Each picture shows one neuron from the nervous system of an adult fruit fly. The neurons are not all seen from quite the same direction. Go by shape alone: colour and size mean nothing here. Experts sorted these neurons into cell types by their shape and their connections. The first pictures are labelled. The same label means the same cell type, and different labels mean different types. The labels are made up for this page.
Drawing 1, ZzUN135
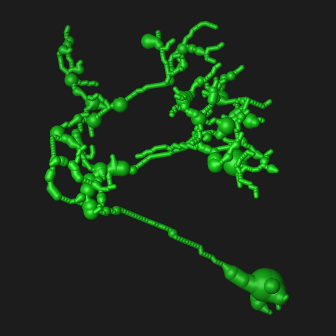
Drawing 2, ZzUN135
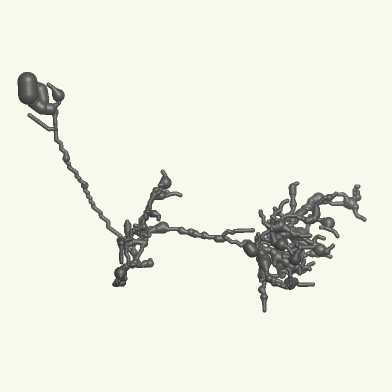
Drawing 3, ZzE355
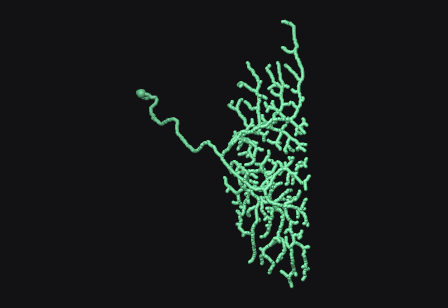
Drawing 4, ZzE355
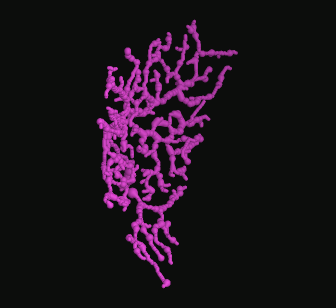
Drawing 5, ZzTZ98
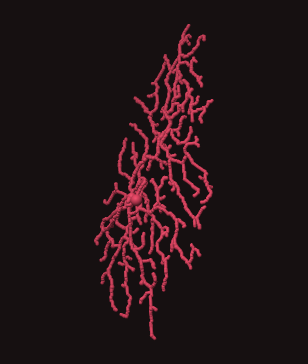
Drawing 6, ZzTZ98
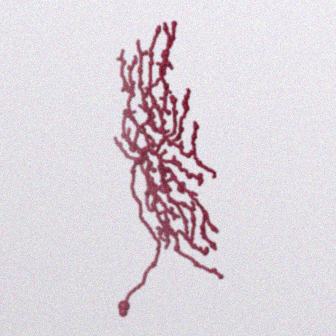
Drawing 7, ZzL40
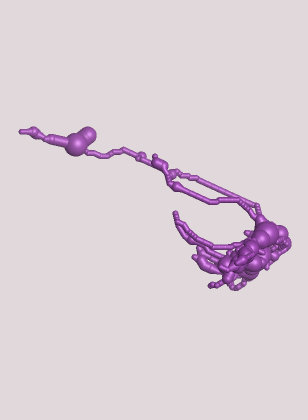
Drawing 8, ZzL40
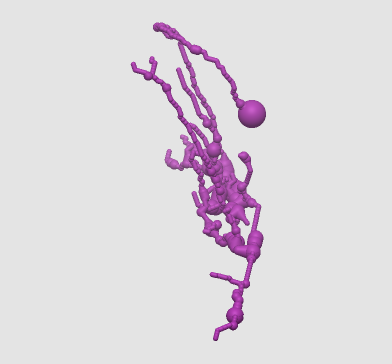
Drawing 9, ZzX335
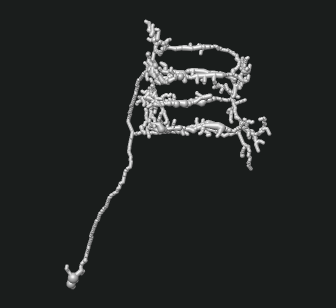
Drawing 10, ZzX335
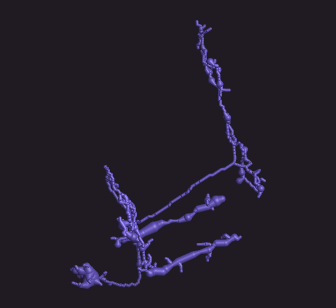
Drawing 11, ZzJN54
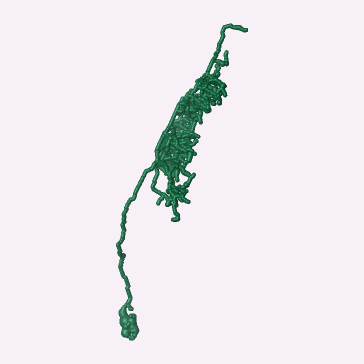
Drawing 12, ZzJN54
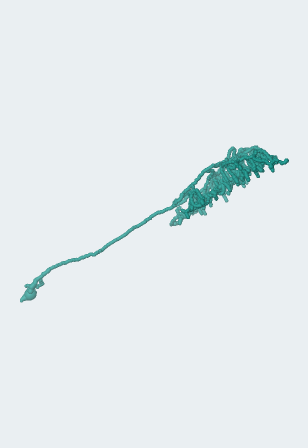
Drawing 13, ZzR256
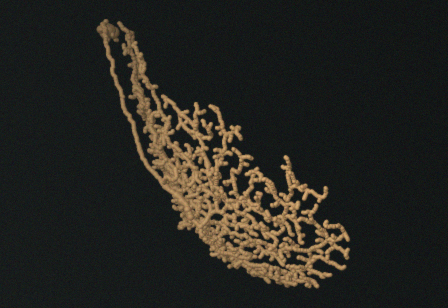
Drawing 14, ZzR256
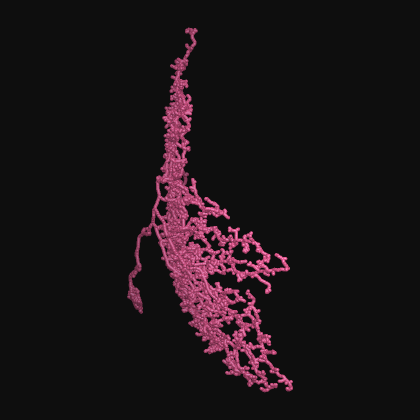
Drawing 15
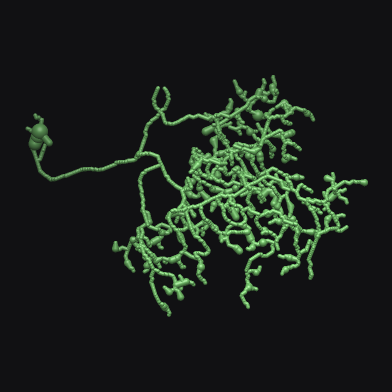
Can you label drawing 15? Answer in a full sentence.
It belongs to ZzJN54.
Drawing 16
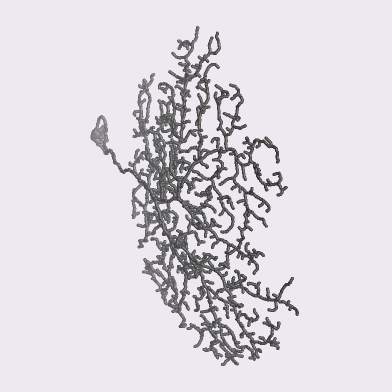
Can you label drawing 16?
It belongs to ZzR256.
